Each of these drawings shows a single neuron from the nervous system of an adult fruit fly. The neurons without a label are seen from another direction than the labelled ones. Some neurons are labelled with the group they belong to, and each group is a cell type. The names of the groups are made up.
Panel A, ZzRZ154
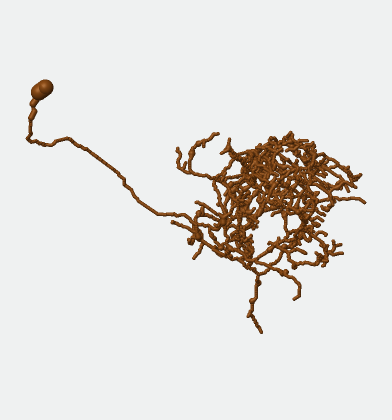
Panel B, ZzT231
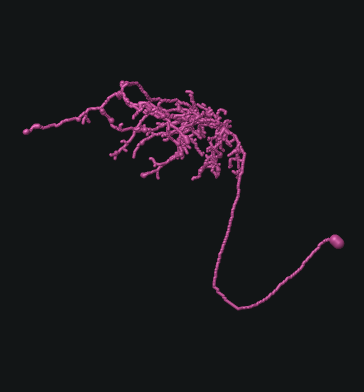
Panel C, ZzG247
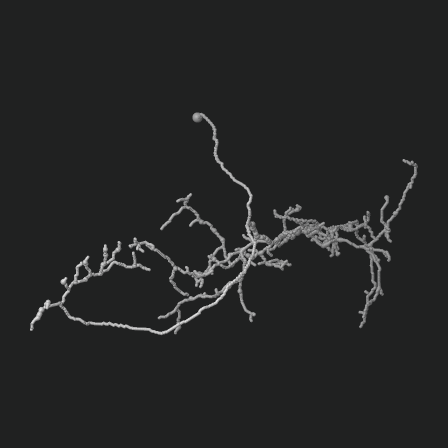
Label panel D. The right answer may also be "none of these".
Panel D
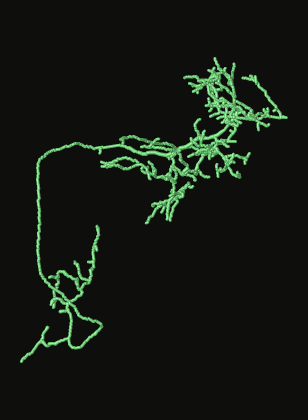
ZzG247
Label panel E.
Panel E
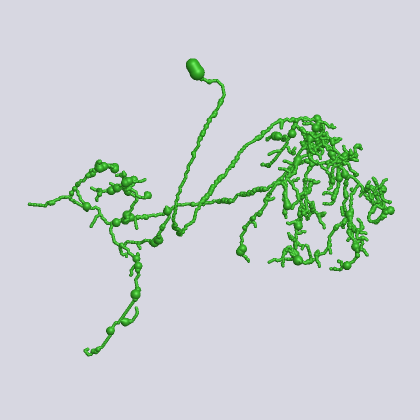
ZzT231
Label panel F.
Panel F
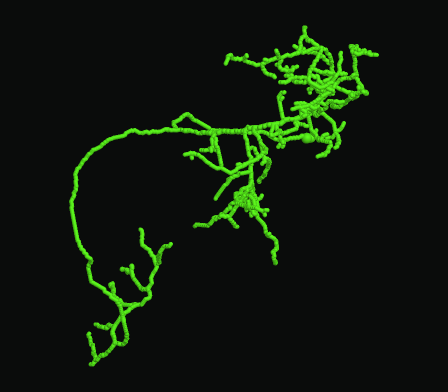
ZzG247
